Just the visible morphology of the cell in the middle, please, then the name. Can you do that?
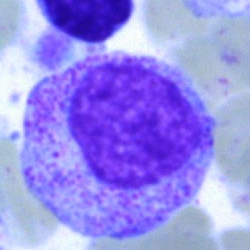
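You've got a smooth, roughly round outline here. The cytoplasm's plentiful, a broad rim that's widest on the lower left side. Numerous fine purple-red granules are scattered through the whole of it, and there are no clear vacuoles. It's a myelocyte.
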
